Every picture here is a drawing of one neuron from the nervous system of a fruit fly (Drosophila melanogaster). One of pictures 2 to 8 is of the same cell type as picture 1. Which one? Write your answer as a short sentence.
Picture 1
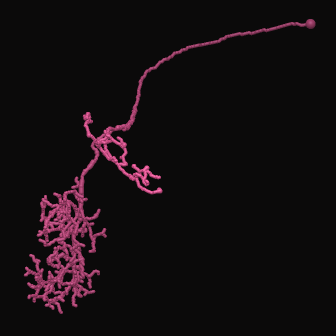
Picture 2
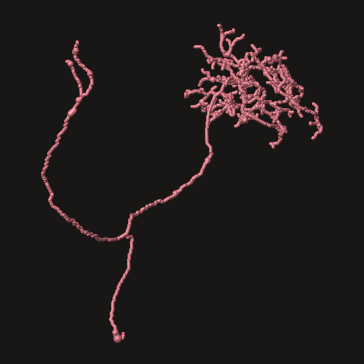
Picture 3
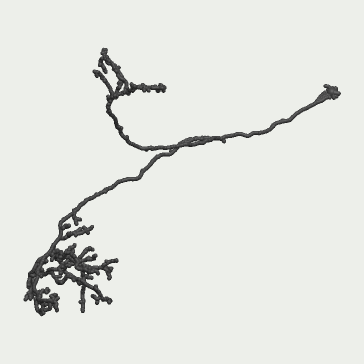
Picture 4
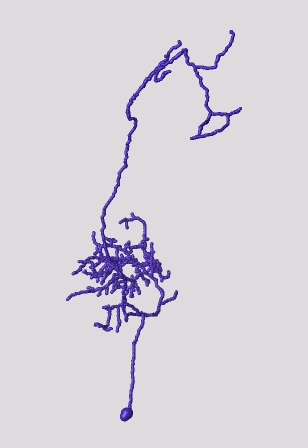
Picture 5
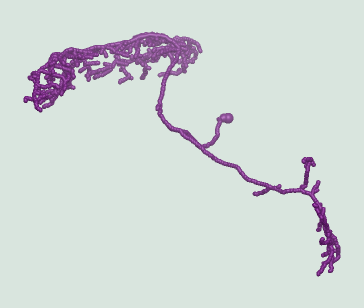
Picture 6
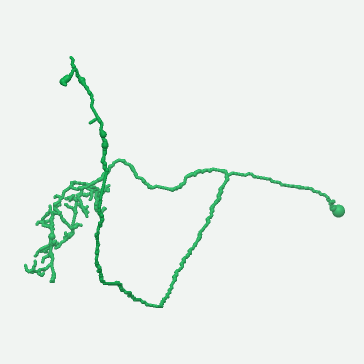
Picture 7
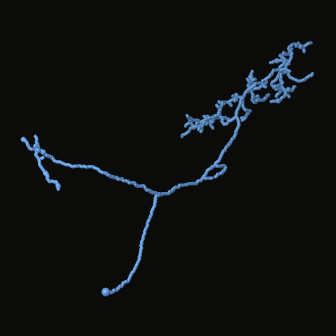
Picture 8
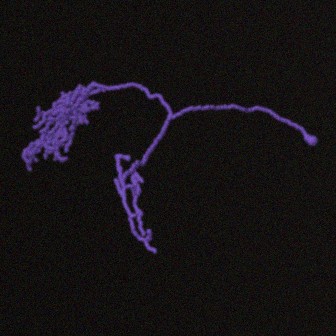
Picture 8 is of the same cell type.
